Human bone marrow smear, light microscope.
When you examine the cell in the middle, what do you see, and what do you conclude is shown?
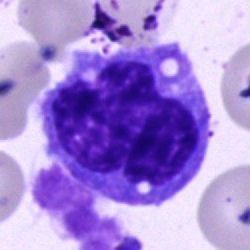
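A deep cleft running down the middle of the nucleus folds it into lobes. Its chromatin is dark purple and patchy rather than evenly smooth. A moderate rim of blue-violet cytoplasm surrounds the nucleus. Two clear round vacuoles lie in this cytoplasm, one at the upper right and one at the bottom. This cell is a monocyte.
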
